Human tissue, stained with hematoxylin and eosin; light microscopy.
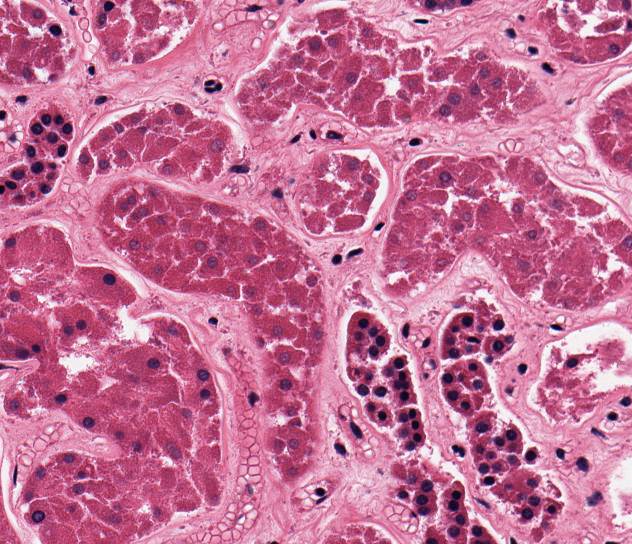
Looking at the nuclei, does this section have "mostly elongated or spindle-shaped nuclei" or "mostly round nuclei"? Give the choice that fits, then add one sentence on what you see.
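Mostly round nuclei. The large cells each have a single round nucleus that is small relative to the cytoplasm.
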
